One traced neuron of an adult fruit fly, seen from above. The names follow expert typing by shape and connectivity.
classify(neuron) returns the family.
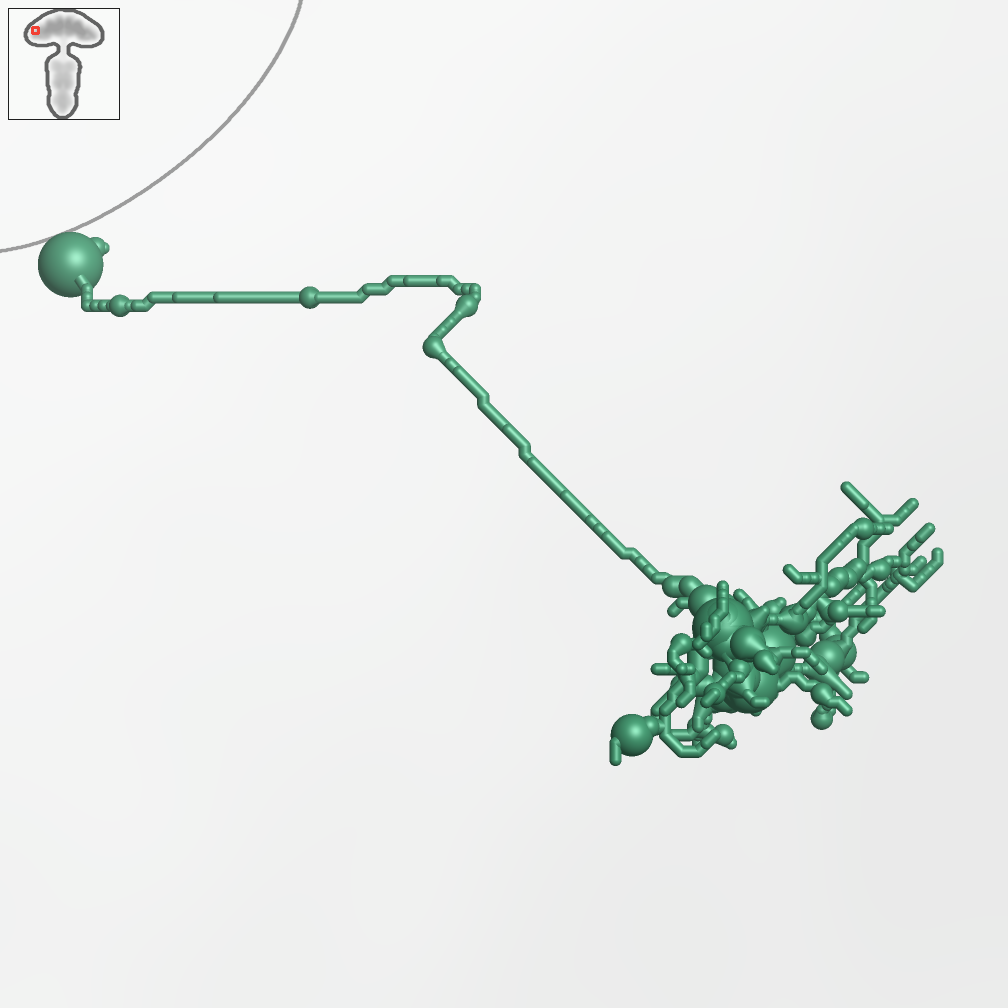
Dm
